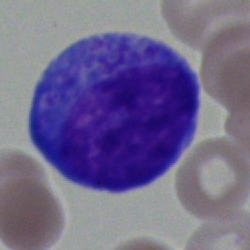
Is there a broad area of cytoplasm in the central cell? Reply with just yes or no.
No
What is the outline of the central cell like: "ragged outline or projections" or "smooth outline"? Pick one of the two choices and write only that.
Smooth outline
